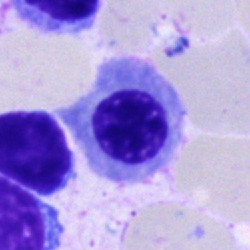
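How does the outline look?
Irregular, I'd say, with a tapered cytoplasmic extension on the left side.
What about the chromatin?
Dense and dark purple, dotted with small pale spots, and I see no distinct nucleolus.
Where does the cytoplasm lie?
In a broad rim encircling the whole nucleus.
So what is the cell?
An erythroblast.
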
